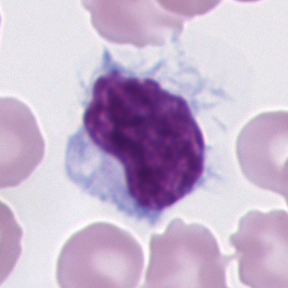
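Hairy cell. First, many fine, hair-like cytoplasmic threads extend from its edge, most plainly at the top and right. Second, the outline is irregular and ragged rather than smoothly round. Third, the chromatin is dark purple with a coarse, streaky pattern of lighter and darker areas. Fourth, no distinct nucleoli are visible in the nucleus.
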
